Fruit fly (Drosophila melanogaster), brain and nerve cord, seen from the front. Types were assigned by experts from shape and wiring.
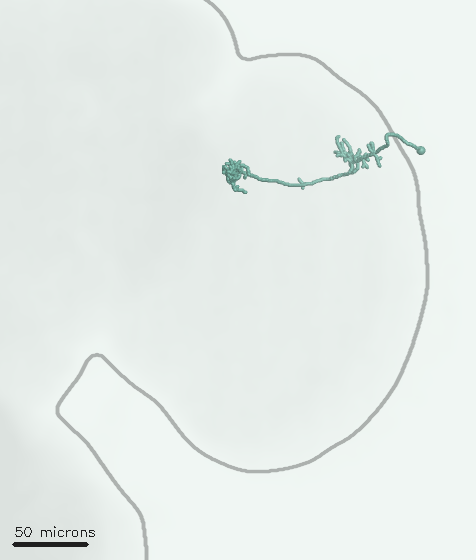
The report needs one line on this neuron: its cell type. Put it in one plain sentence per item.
The cell type is TmY21.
